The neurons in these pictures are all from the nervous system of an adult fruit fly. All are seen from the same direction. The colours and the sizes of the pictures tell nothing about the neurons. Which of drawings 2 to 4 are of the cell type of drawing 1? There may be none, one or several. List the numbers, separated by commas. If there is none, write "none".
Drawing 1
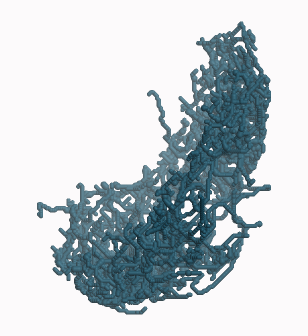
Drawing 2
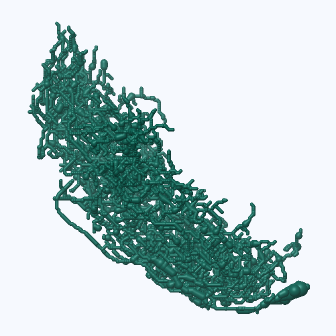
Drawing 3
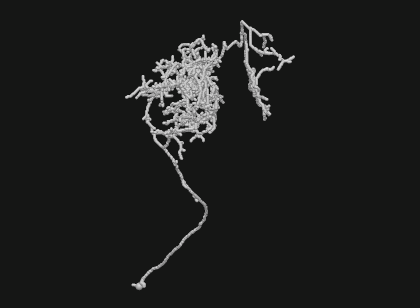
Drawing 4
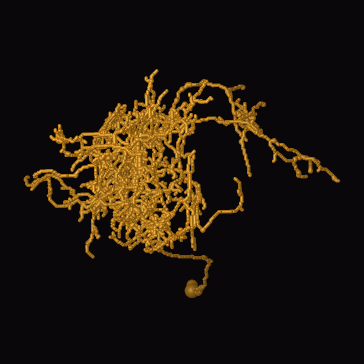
2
